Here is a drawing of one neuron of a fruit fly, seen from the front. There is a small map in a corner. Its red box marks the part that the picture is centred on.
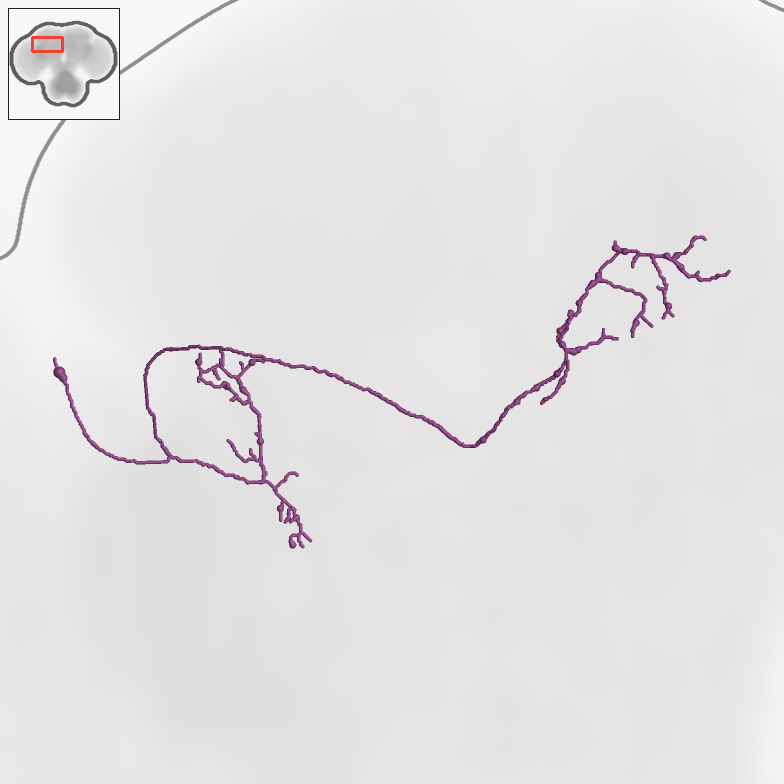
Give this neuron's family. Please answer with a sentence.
The family is hemilineage SLPa&l1_lateral.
